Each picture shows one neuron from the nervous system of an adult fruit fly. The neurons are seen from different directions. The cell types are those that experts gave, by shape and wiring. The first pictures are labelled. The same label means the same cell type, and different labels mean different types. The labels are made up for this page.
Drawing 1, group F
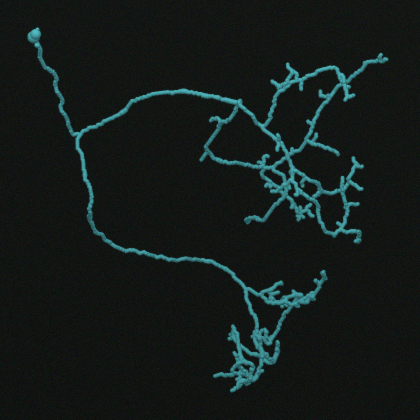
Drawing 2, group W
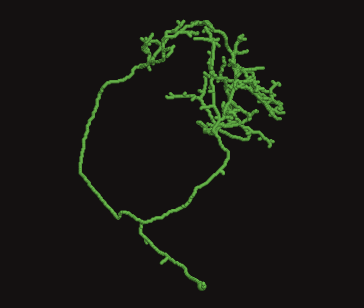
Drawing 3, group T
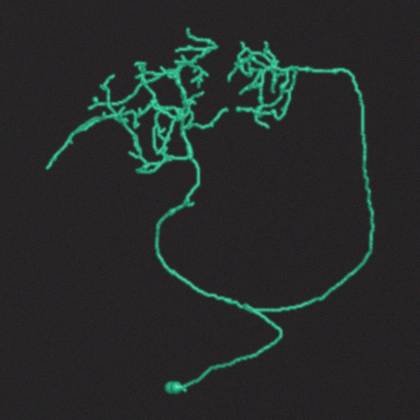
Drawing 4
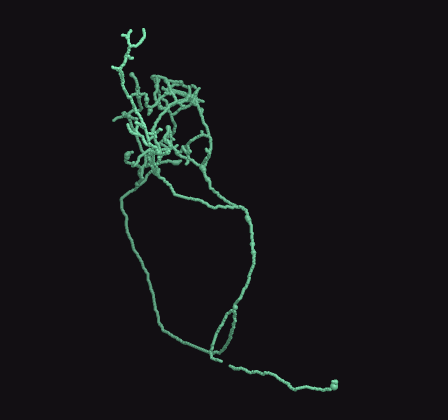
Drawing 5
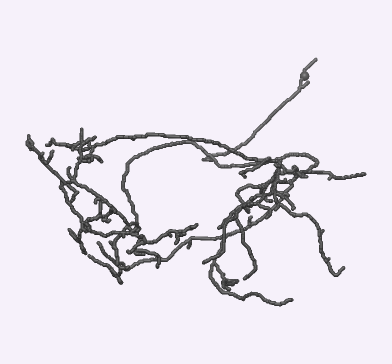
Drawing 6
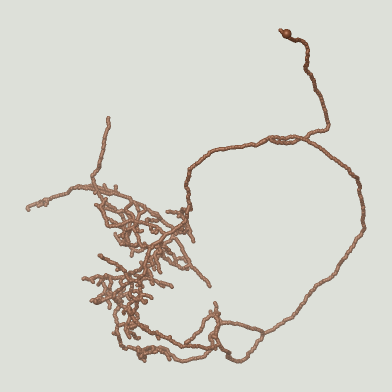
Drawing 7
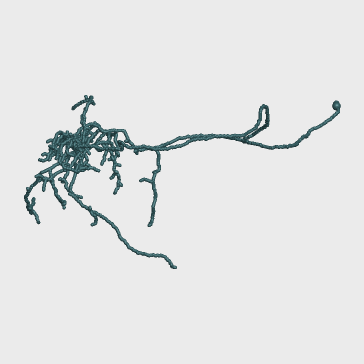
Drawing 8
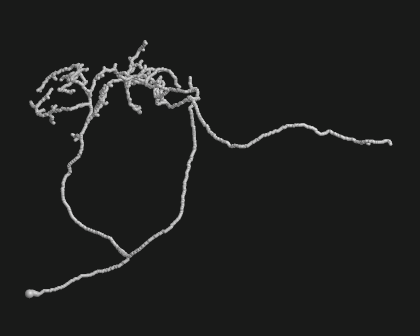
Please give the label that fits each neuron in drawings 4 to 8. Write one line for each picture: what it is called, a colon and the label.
4: group W
5: group F
6: group W
7: group T
8: group T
